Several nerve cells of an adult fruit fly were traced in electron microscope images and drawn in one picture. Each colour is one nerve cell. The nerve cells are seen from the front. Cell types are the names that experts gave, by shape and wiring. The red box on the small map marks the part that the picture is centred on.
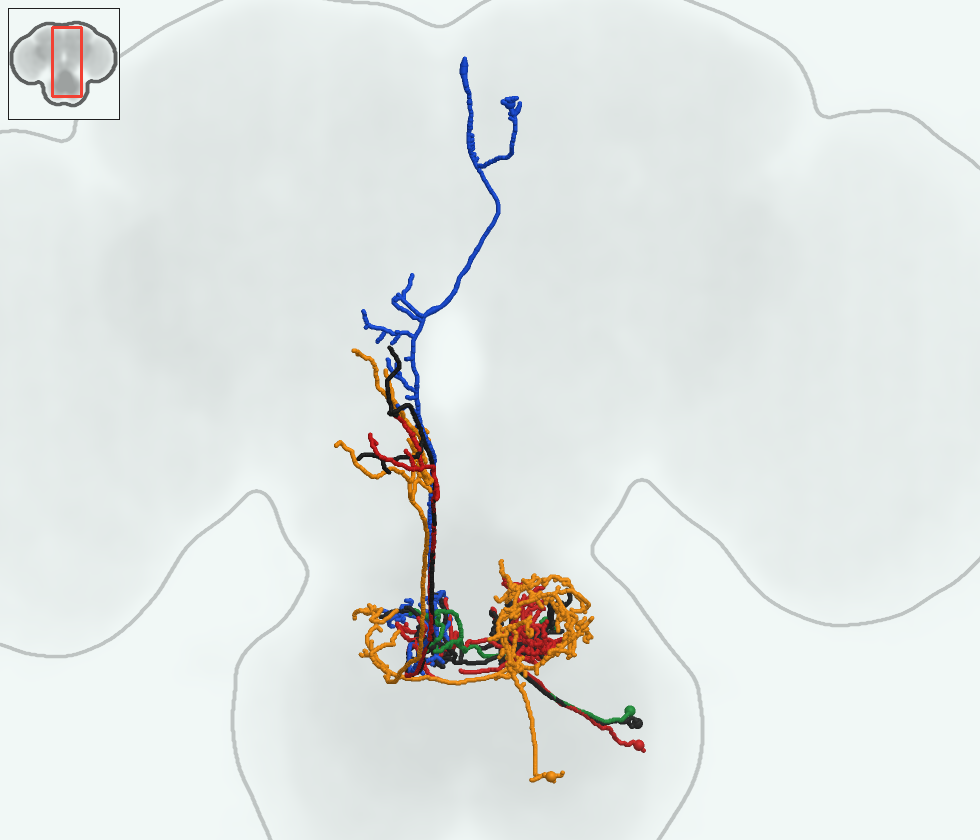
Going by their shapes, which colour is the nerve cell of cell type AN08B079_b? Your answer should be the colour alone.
black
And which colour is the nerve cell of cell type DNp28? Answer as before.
blue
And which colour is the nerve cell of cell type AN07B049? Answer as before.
orange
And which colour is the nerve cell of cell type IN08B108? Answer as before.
green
